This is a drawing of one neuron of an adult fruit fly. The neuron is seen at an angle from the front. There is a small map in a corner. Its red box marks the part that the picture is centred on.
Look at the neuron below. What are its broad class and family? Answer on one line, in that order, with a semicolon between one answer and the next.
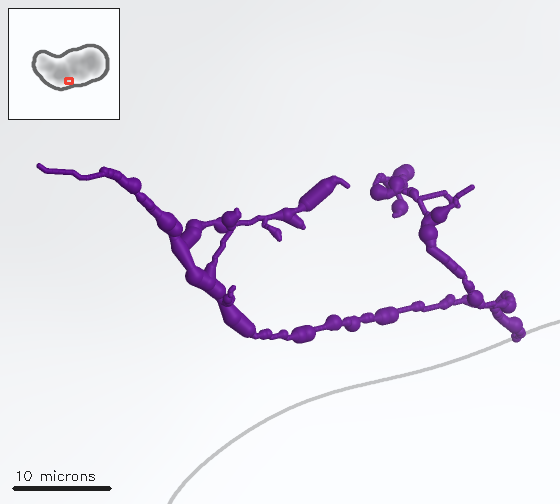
sensory neuron entering the nerve cord; class mechanosensory proprioceptive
